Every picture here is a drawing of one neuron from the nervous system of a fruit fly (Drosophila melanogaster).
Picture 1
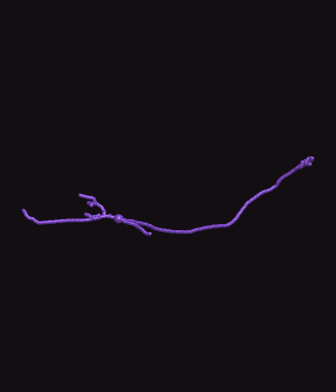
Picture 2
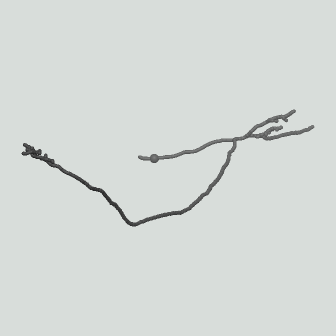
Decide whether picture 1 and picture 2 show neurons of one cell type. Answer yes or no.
no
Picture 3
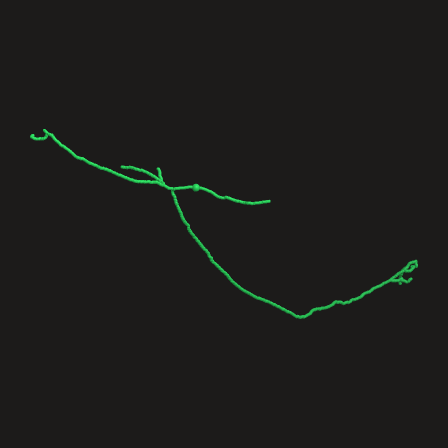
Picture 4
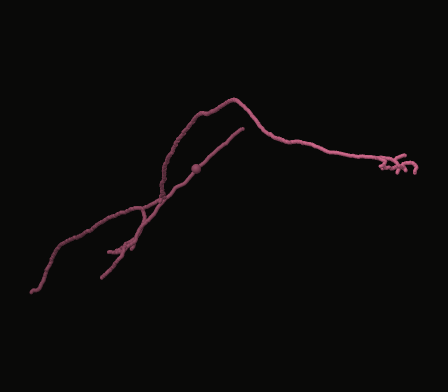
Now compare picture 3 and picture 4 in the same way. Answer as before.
yes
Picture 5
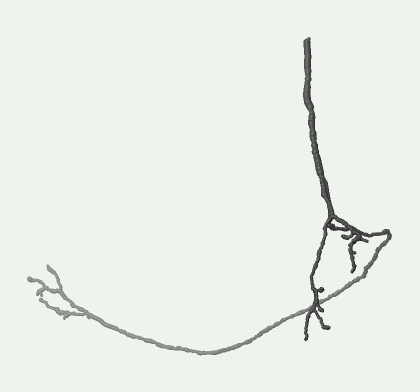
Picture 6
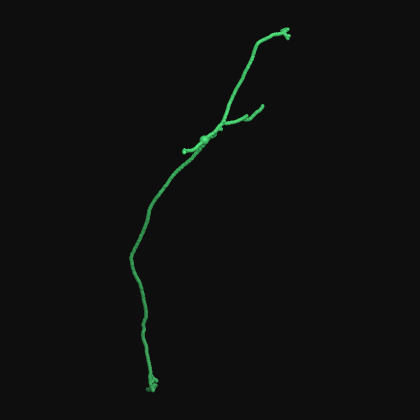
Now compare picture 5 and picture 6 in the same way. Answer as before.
no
